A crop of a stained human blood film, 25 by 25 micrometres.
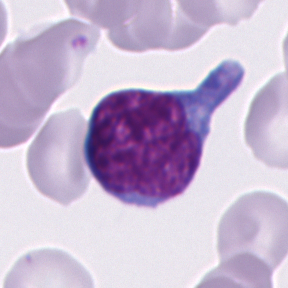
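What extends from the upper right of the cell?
A single tail-like cytoplasmic projection.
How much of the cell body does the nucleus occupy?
Nearly all of it.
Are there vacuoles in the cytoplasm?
None are seen.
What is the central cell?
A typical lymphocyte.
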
